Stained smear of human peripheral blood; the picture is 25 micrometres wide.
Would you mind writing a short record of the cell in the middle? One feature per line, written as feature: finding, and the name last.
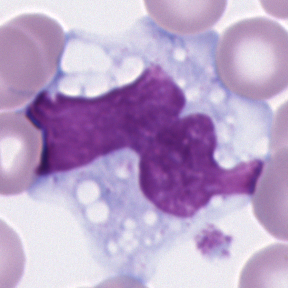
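Shape: irregular and angular, not smoothly round
Nucleus: long, twisted band running from the left side of the cell to the right
Cytoplasm: abundant, pale grey-blue
Granules: faint, fine, purplish, scattered through the cytoplasm
Name: monocyte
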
